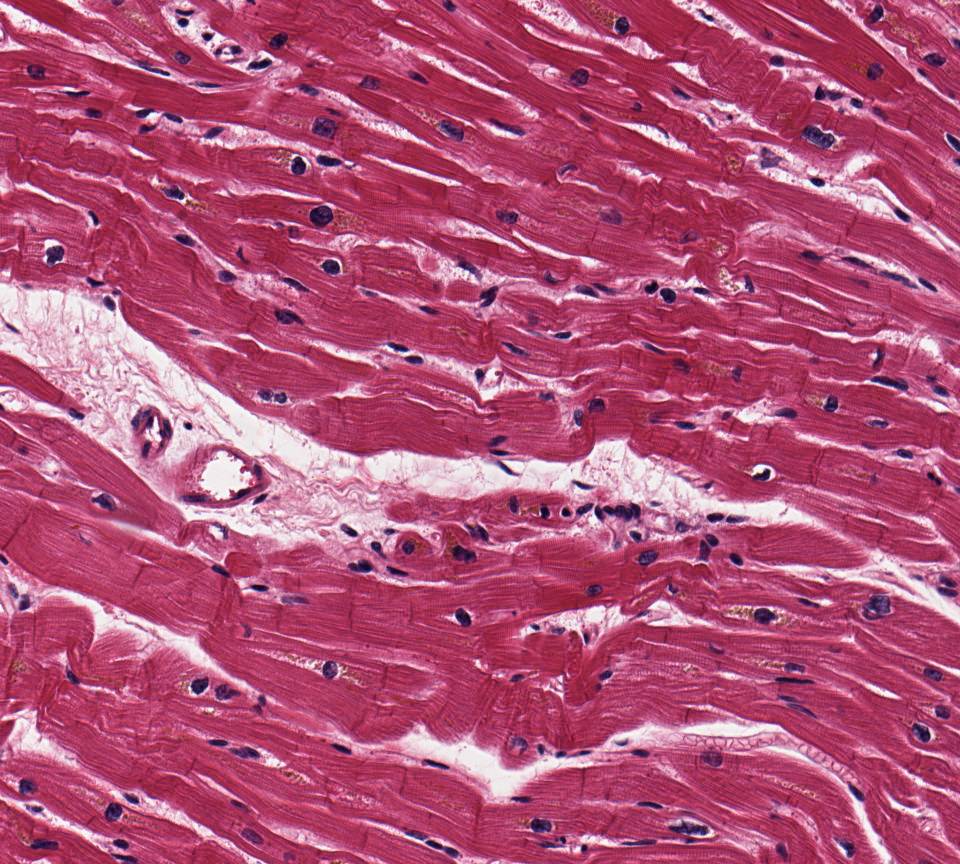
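Left ventricle of the heart. See how the muscle fibres branch and join neighbours; fine golden-brown granules gather at the ends of many muscle nuclei. A loose, pale, wavy connective tissue band crosses the middle-left, holding a small vessel with an empty round lumen.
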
